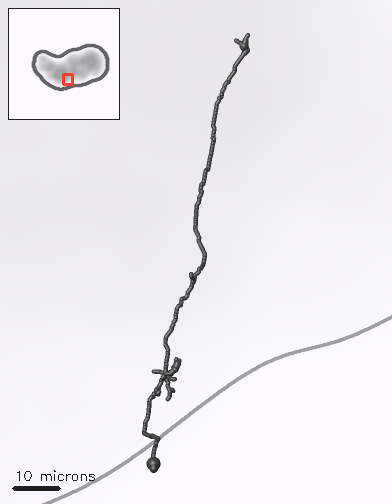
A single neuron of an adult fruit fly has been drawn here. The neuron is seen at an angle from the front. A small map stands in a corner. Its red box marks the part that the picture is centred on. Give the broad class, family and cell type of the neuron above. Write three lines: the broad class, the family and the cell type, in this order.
optic-lobe intrinsic neuron
Tm
Tm9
